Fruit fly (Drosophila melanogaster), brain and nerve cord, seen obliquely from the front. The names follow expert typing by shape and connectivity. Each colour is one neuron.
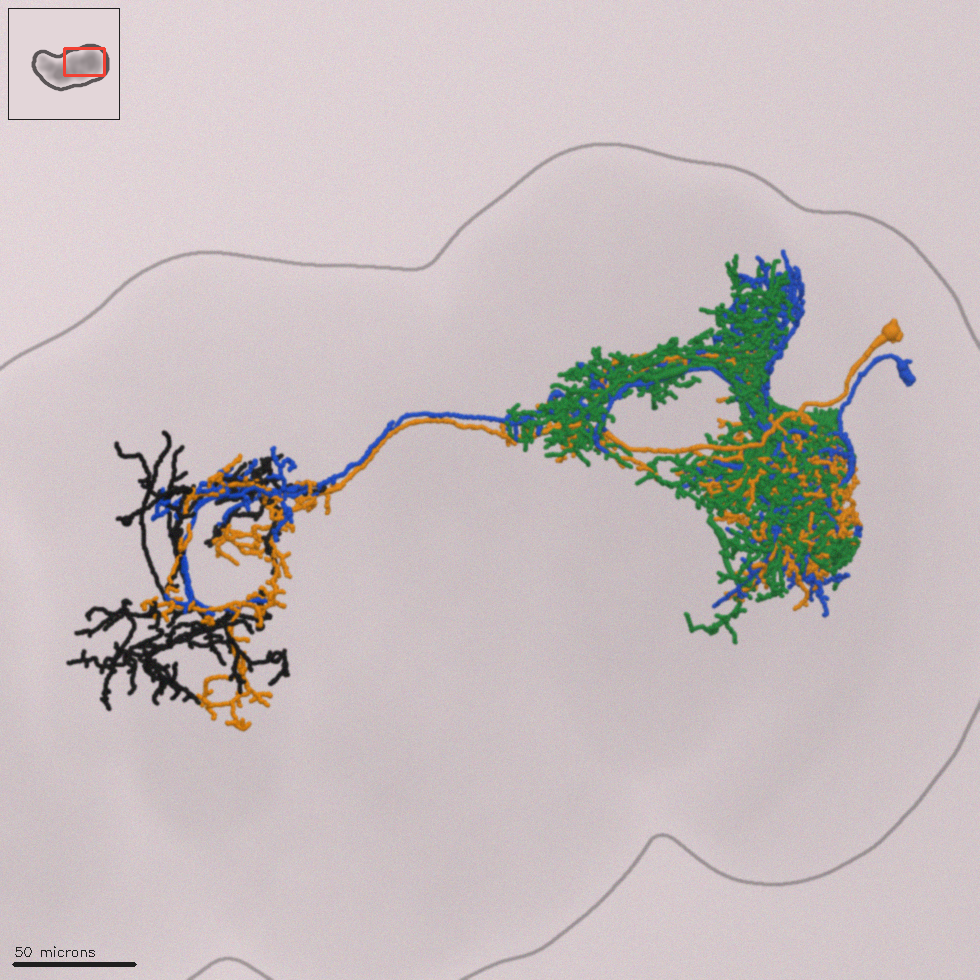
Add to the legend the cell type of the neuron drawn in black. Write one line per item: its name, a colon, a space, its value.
cell type: AVLP047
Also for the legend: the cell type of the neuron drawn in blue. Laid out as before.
cell type: CB0992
